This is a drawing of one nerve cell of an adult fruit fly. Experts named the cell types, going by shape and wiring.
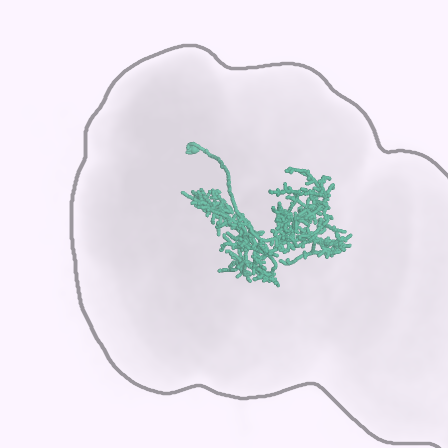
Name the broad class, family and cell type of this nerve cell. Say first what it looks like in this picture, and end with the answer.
As drawn here it is about as wide as it is tall. Its broad class is central-brain intrinsic neuron. Its family is hemilineage AOTUv1_ventral. It is of cell type PS011.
